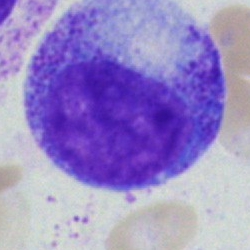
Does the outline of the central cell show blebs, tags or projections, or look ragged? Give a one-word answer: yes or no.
No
